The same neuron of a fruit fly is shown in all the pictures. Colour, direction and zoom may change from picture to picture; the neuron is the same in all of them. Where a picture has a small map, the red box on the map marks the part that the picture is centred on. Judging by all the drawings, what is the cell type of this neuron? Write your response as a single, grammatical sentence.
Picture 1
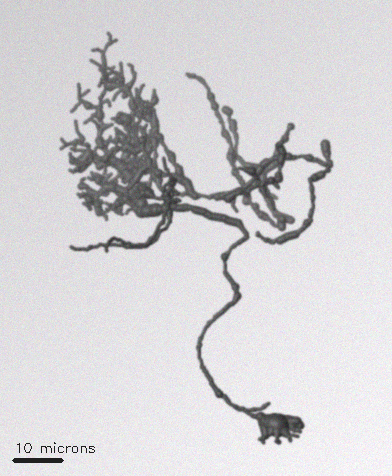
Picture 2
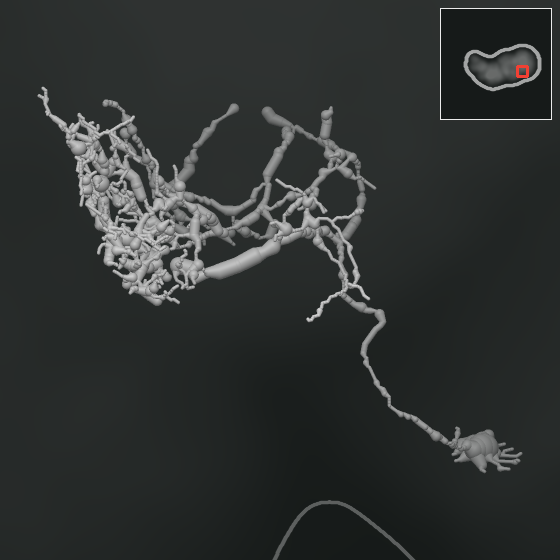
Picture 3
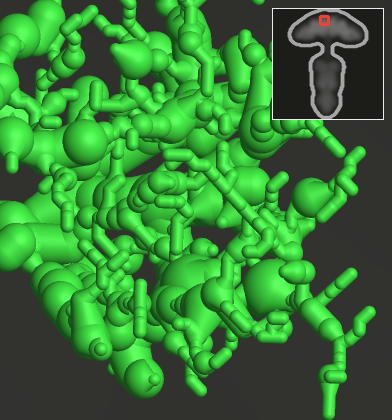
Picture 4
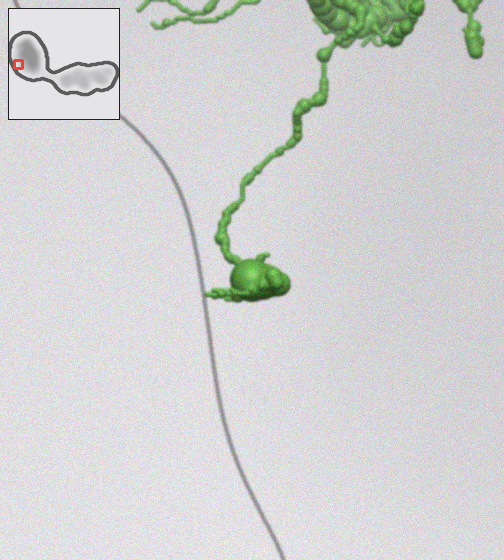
Cell type vLN29 is what this neuron is.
